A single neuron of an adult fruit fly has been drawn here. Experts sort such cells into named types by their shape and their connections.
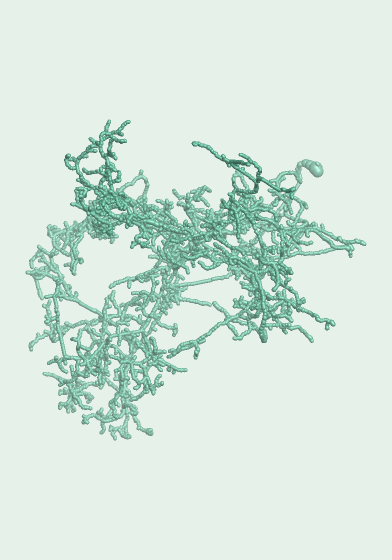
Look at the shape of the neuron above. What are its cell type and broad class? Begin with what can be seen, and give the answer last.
As drawn here it is about as wide as it is tall. It is of cell type CL256. It is a central-brain intrinsic neuron.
